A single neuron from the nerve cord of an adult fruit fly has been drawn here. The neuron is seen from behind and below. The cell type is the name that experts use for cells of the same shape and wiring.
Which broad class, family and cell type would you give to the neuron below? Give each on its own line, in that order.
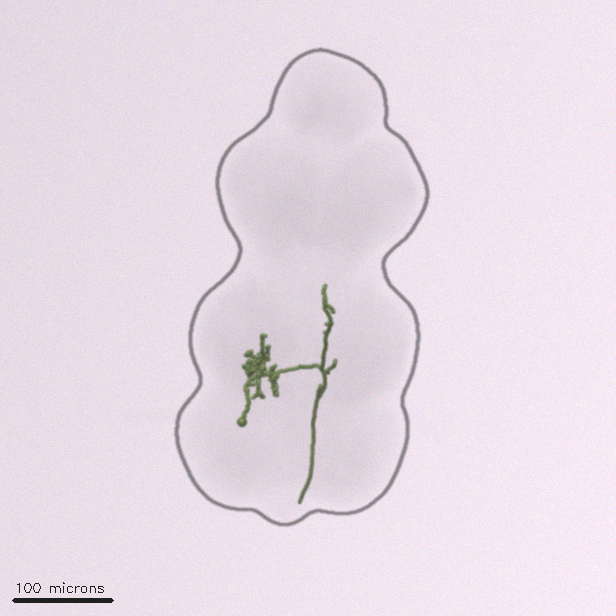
ascending neuron
hemilineage 06A
AN06A095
